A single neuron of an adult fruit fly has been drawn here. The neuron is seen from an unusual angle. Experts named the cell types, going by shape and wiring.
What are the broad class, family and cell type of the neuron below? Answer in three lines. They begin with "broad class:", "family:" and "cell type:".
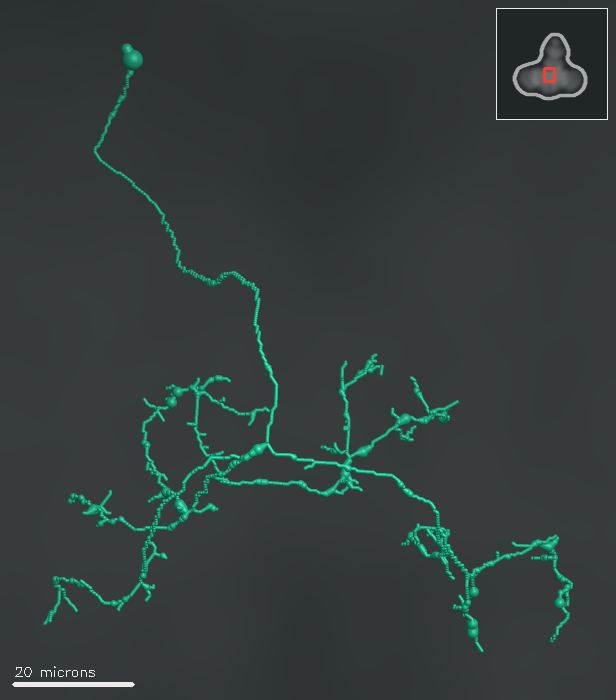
broad class: central-brain intrinsic neuron
family: hemilineage DM6_dorso_medial
cell type: FB4Z_a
